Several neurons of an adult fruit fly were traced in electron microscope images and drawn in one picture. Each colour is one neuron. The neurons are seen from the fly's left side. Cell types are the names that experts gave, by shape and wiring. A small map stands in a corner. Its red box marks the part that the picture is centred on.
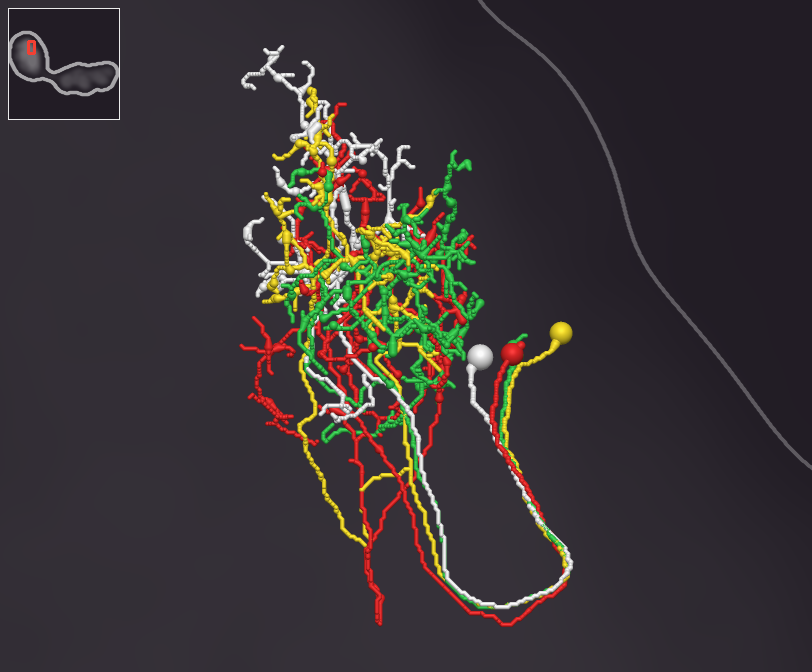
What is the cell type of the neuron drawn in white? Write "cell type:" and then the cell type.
cell type: LHPV2a4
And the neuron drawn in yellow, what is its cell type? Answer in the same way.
cell type: LHPV2a5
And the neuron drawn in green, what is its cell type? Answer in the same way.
cell type: LHPV2a2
